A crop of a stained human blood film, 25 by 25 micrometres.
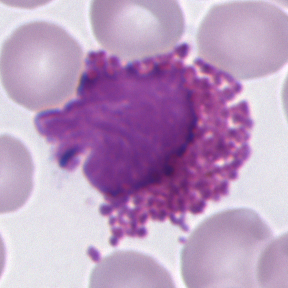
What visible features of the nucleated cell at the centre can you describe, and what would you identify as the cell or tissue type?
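The nucleus here is one large unlobed mass filling the left and central part of the cell, fraying at the left edge into strands that stick out. Granules sit mostly on the right and lower side; loose ones scatter beyond the lower edge, with a small clump apart below left. About 19 micrometres across, it's an eosinophil.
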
